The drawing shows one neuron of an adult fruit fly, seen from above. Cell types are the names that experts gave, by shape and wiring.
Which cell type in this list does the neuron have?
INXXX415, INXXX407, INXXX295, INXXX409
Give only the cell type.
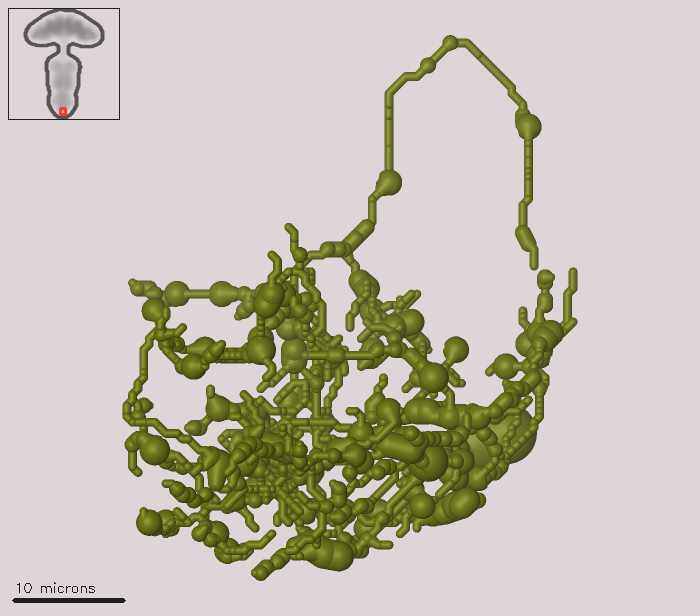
INXXX409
